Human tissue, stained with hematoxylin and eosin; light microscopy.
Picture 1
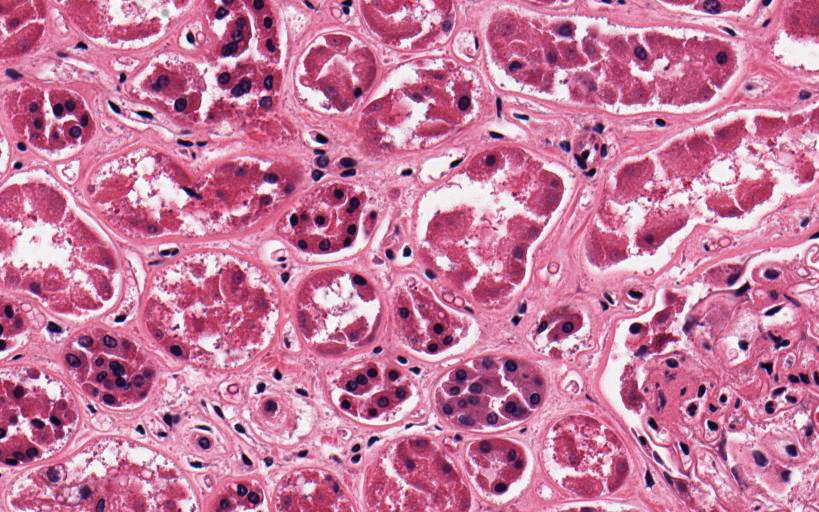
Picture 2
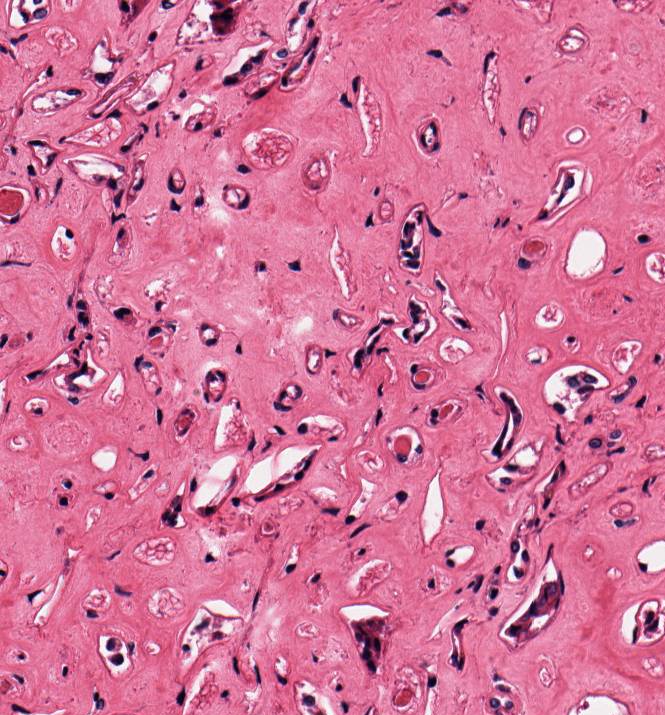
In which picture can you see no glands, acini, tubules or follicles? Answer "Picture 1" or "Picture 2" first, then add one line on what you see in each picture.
Picture 2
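What picture 1 shows: The cells lining the tubules have abundant, coarsely granular, deeply eosinophilic cytoplasm.
What picture 2 shows: Dense pink matrix fills the whole field, with cells scattered singly through it rather than grouped into glands or sheets.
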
